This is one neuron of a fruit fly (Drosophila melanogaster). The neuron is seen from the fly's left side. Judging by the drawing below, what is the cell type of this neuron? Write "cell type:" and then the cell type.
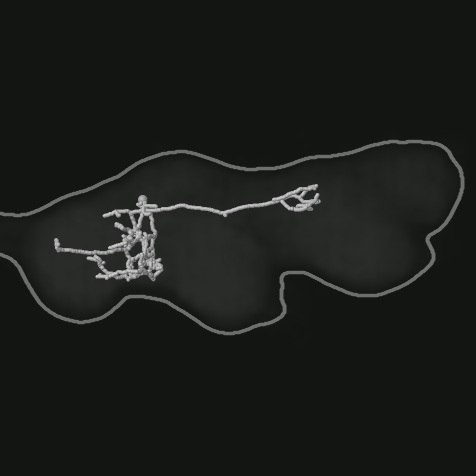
cell type: IN17A094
